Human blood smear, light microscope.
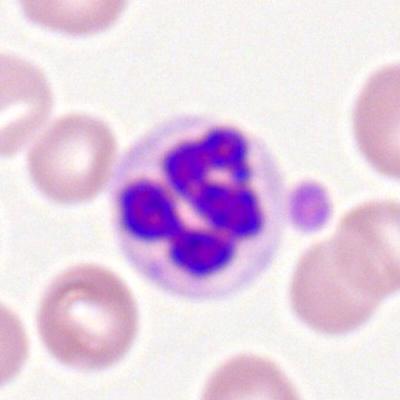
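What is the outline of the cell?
Round and smooth.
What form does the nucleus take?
Several separate lobes, stained a dense, dark purple.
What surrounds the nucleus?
A moderate rim of pale lilac-pink cytoplasm.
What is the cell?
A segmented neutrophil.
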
